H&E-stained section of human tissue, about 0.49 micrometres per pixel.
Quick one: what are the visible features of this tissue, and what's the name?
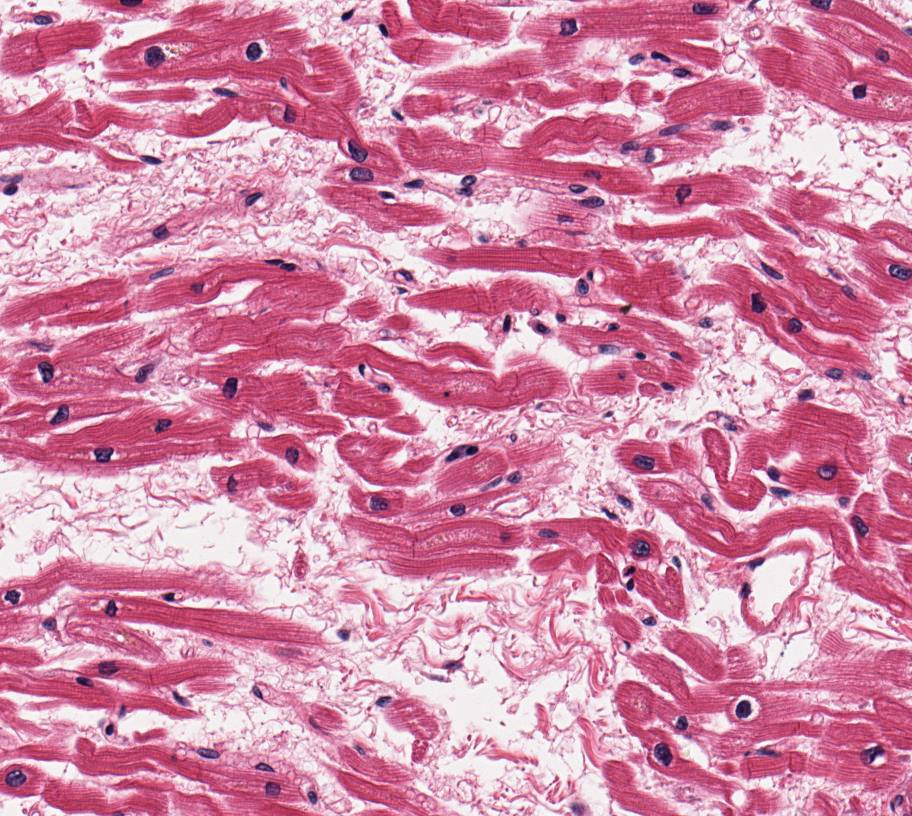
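Muscle fibres are grouped in bundles running mostly from left to right, separated by pale gaps. The fibres branch and join one another instead of running as separate parallel cylinders. Some central nuclei, for example in the lower right, have a small pale clear zone of cytoplasm around them. Small, dark, elongated nuclei are scattered in the spaces between fibres. The tissue is atrial appendage of the heart.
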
